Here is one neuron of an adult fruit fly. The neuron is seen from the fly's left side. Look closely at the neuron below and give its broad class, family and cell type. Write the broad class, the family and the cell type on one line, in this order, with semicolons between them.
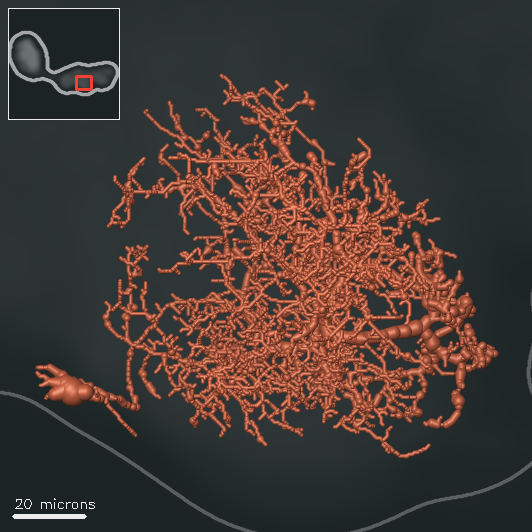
nerve-cord intrinsic neuron; hemilineage 16B; IN16B018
